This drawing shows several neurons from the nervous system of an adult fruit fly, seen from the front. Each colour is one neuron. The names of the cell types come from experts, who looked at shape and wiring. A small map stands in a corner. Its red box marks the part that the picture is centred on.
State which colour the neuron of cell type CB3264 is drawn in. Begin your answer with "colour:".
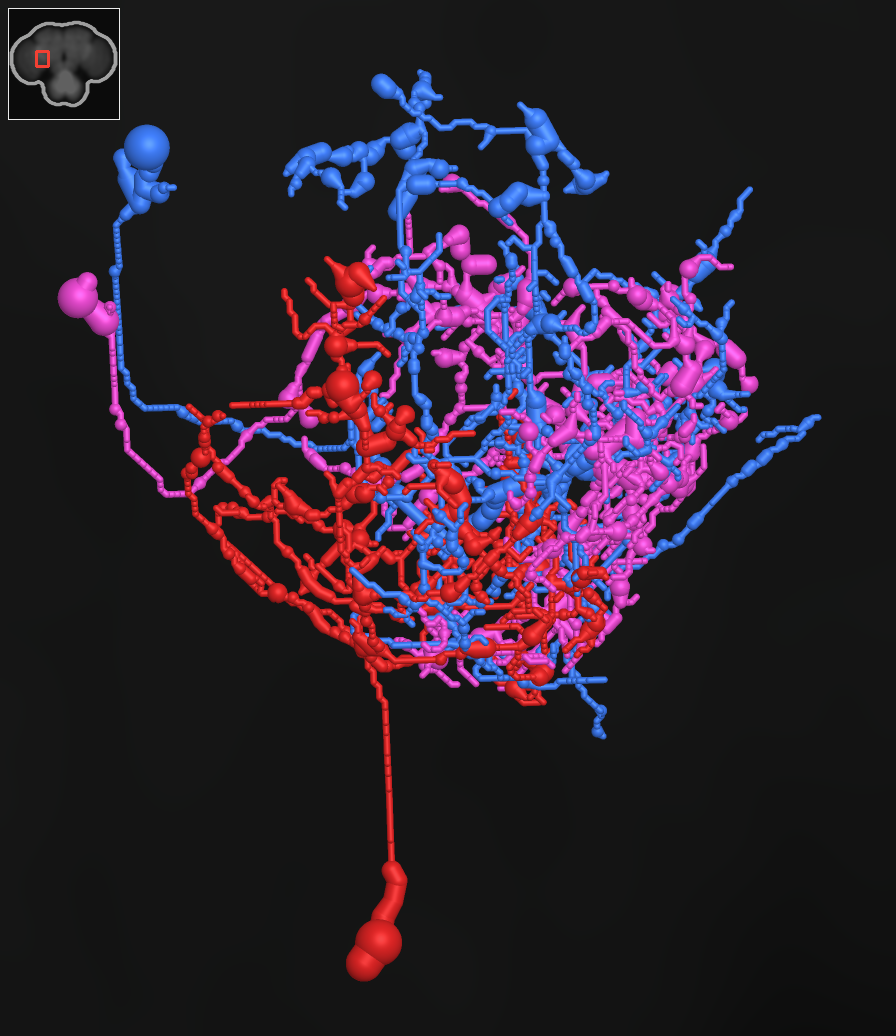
colour: blue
